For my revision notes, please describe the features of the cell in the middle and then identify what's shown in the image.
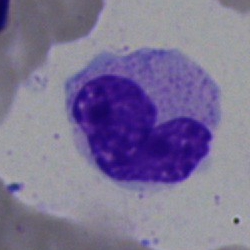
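Start with the nucleus: it is kidney-shaped, with a deep notch on its upper right side. Its chromatin is dark purple and clumped, with small pale spots. Now the cytoplasm, pale lilac-blue and widest above and to the right of the nucleus, with fine purple granules scattered through it. This is a band neutrophil.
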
